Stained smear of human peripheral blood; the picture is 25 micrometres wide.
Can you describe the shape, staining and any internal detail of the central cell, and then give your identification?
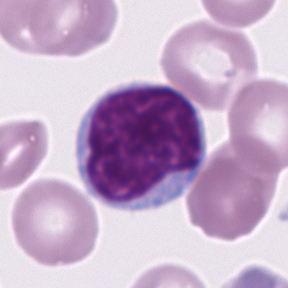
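Start with the outline, which is round and smooth. The nucleus is roundish, and if you look at its left side you'll see a small notch. Its chromatin is dark purple and coarsely clumped, and no nucleolus can be seen. So this is a typical lymphocyte.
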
